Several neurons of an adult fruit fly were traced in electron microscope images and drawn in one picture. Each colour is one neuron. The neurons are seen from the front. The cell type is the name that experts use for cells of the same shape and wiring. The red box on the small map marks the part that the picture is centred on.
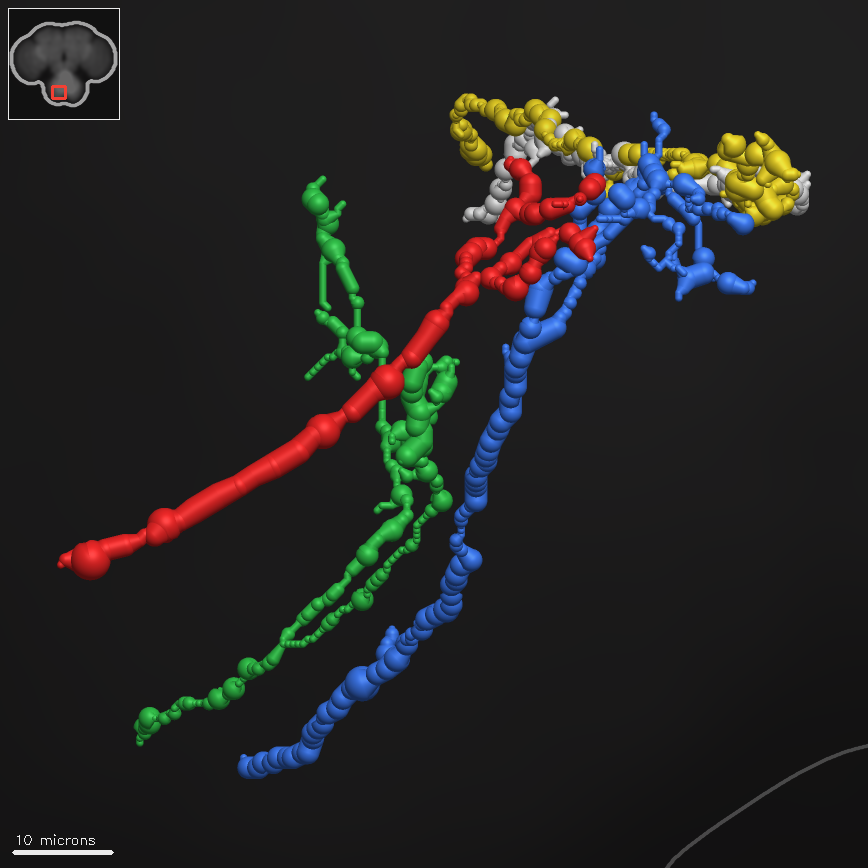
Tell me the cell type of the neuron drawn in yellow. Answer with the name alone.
SNpp60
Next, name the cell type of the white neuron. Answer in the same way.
SNpp47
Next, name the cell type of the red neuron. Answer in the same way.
SNpp57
